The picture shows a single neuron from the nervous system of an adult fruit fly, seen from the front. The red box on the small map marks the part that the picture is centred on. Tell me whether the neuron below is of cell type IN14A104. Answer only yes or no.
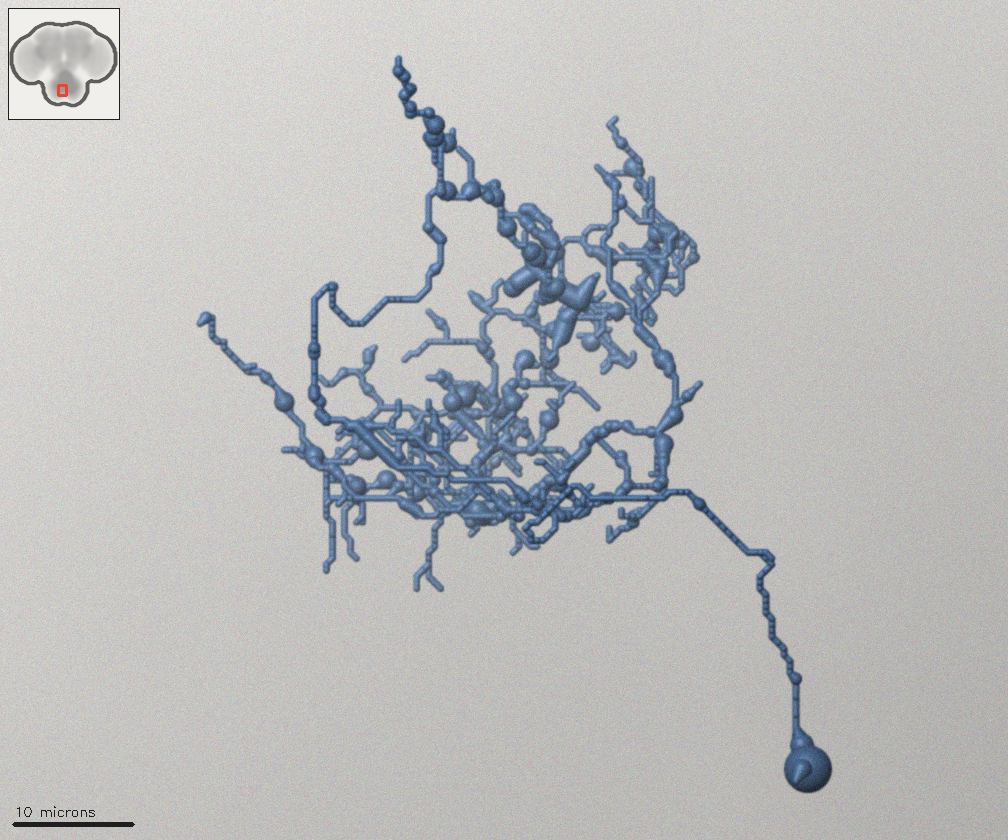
yes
